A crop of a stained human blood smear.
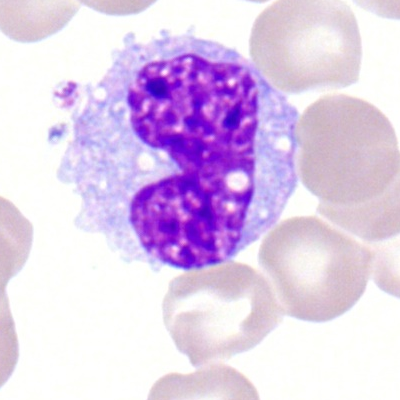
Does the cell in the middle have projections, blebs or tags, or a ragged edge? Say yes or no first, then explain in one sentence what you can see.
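Yes. The cell's outline is irregular and ruffled rather than smooth.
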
